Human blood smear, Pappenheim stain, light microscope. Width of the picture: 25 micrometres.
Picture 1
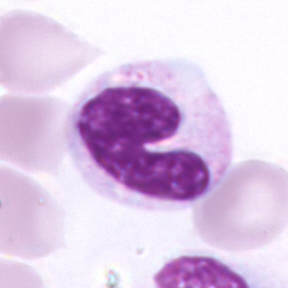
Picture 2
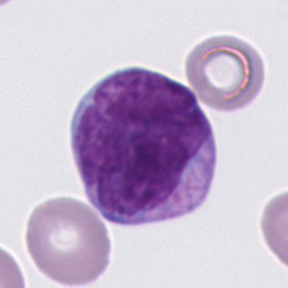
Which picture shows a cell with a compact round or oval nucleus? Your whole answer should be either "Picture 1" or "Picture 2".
Picture 2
